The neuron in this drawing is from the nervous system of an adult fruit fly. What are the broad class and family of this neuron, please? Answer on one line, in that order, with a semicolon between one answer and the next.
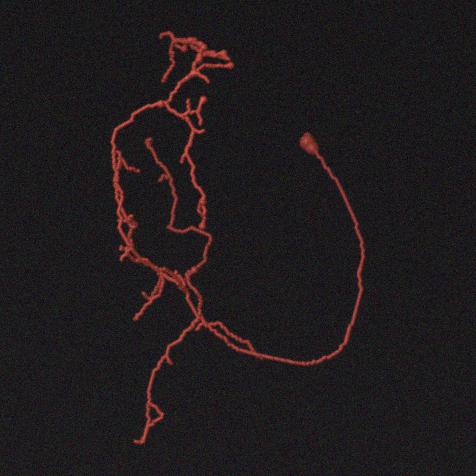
central-brain intrinsic neuron; hemilineage SLPad1_posterior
